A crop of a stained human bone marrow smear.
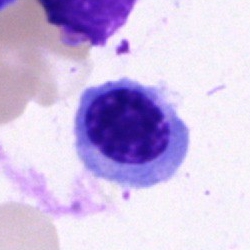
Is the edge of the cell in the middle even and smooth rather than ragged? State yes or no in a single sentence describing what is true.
Yes, the cell has an outline that is smooth instead of rough.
